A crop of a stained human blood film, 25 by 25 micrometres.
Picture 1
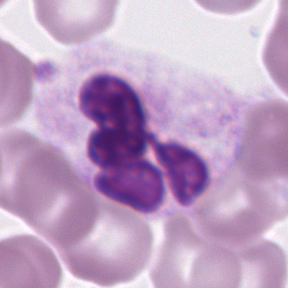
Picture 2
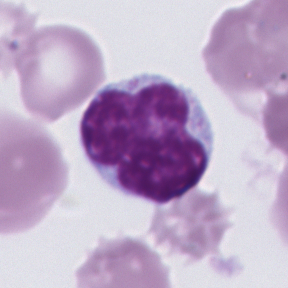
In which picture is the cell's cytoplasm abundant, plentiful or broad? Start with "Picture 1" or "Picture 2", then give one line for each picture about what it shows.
Picture 1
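In picture 1: The cytoplasm is plentiful and pale pinkish-lilac.
In picture 2: The cytoplasm is a narrow pale bluish-grey rim, widest on the right side.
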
